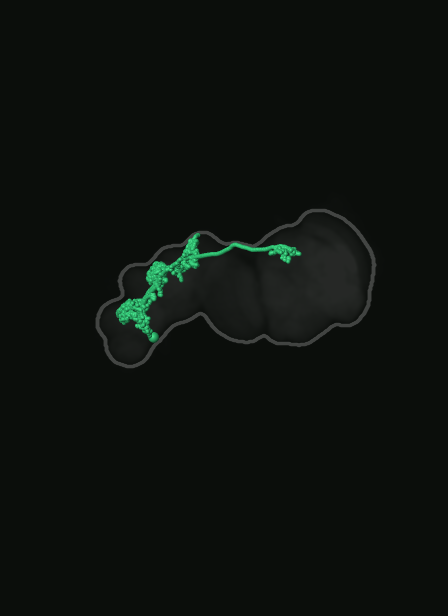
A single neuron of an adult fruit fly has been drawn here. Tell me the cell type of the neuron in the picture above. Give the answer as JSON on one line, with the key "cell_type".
{"cell_type": "AN17A009"}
